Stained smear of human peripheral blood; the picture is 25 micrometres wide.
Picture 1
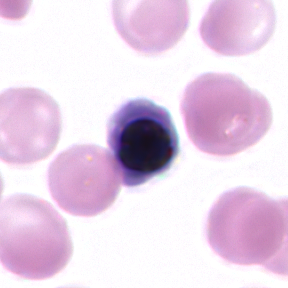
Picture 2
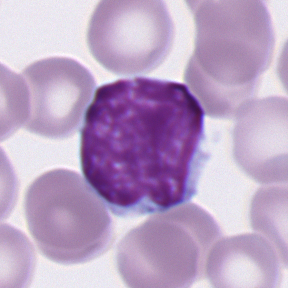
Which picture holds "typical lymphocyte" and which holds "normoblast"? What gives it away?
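Picture 1 shows the normoblast, and picture 2 shows the typical lymphocyte.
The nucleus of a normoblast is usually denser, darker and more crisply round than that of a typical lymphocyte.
That matches what you can see here: in picture 1 the chromatin is so dense and dark that the nucleus looks almost uniformly black, with no visible pattern, whereas in picture 2 the dense, dark purple chromatin is broken into clumps by paler streaks, and the nucleus has a small notch in the middle of its lower edge. In both cells the cytoplasm is only a narrow rim, widest at the upper left of the nucleus in picture 1 and along the lower and right edges in picture 2. Its colour differs, though: bluish-purple in picture 1, bluer than the pink red cells around it, and a very pale bluish-grey in picture 2. Finally, notice that the outline of the cell in picture 1 is slightly irregular and bumpy rather than a smooth circle.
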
